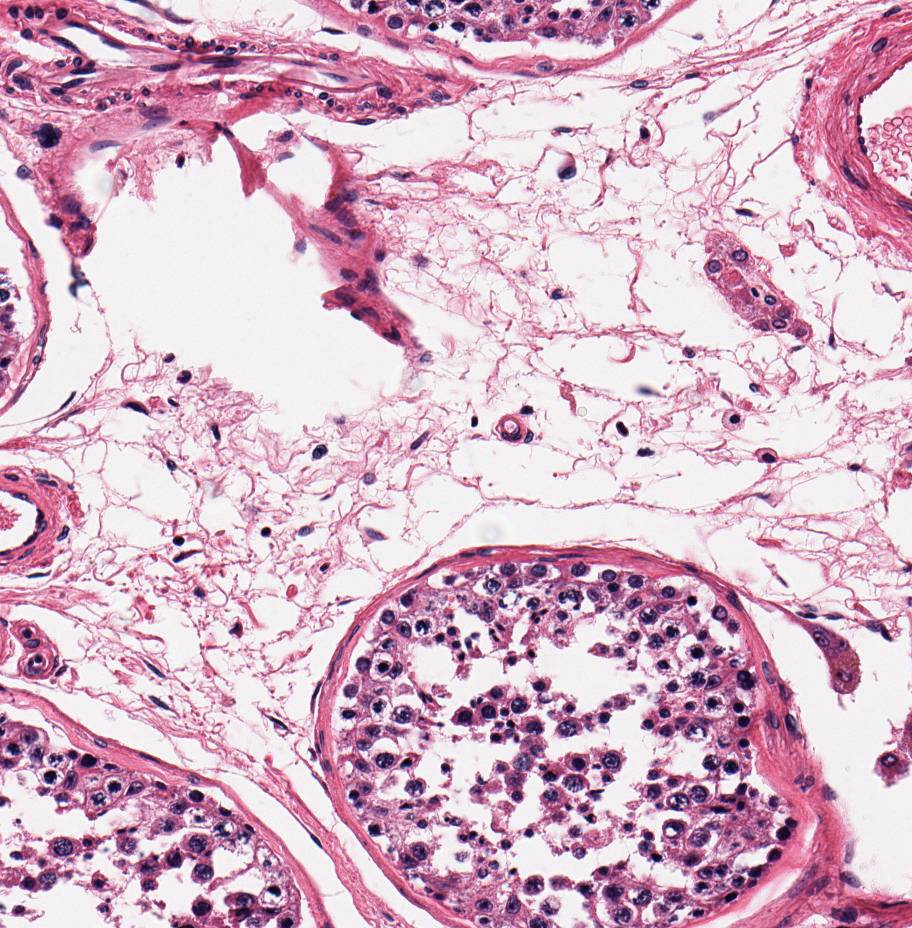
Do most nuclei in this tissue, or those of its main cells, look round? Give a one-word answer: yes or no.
Yes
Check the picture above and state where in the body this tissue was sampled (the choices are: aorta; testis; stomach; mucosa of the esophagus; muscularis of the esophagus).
testis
